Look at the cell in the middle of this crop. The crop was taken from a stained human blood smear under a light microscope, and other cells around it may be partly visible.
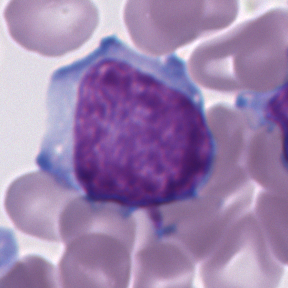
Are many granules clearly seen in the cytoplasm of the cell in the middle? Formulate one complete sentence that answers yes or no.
No, no granules can be seen in the cytoplasm of this cell.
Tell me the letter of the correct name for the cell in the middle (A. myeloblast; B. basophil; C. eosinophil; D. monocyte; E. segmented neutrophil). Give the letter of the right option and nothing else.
A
